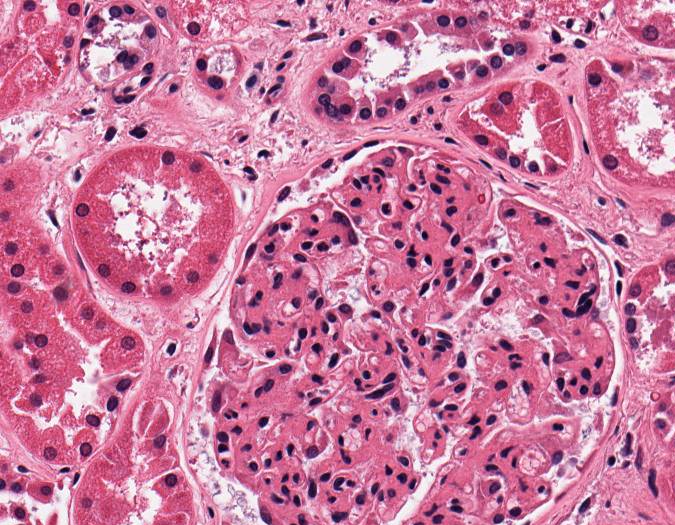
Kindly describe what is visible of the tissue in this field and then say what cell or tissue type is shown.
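One large rounded glomerulus fills the right-centre and lower part of the field, with tubules to the left and top. A thin Bowman's capsule encloses the tuft, a narrow clear space between them at the glomerulus's left edge. Between tubules, the narrow interstitium shows pale pink fibres and scattered spindle-shaped nuclei. This is renal cortex.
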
